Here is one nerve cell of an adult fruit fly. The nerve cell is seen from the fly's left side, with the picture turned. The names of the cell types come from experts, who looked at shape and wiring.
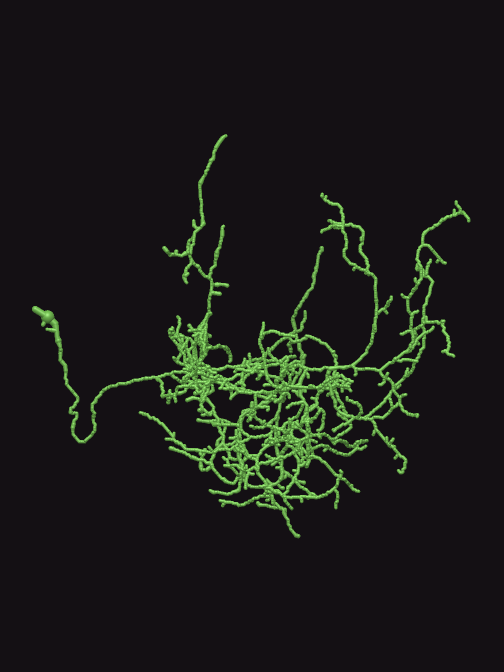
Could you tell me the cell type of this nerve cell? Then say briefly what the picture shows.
The cell type is GNG493. Its broad class is central-brain intrinsic neuron. The cell body is on the left of the picture. In this view it is about as wide as it is tall.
